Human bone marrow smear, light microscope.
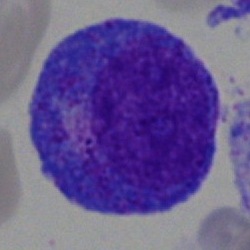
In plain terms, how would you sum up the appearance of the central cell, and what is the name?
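Deep blue staining marks the rim of cytoplasm. On the left side of the cell, next to the nucleus, there is a paler zone. The chromatin appears finely stippled rather than coarsely clumped. Fine reddish-purple granules are scattered over the cell. The cell is a promyelocyte.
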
